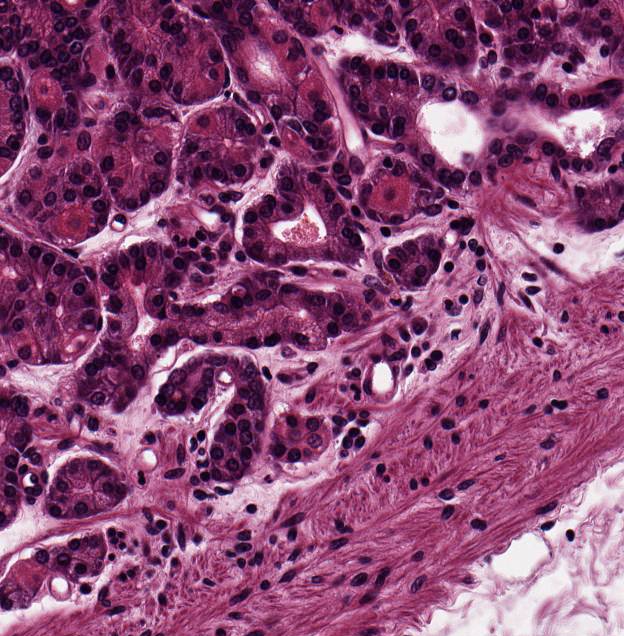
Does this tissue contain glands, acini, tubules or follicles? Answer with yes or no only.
Yes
